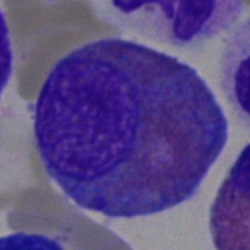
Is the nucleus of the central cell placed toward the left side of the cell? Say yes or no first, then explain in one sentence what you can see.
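Yes. The nucleus sits off-centre toward the left side of the cell.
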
